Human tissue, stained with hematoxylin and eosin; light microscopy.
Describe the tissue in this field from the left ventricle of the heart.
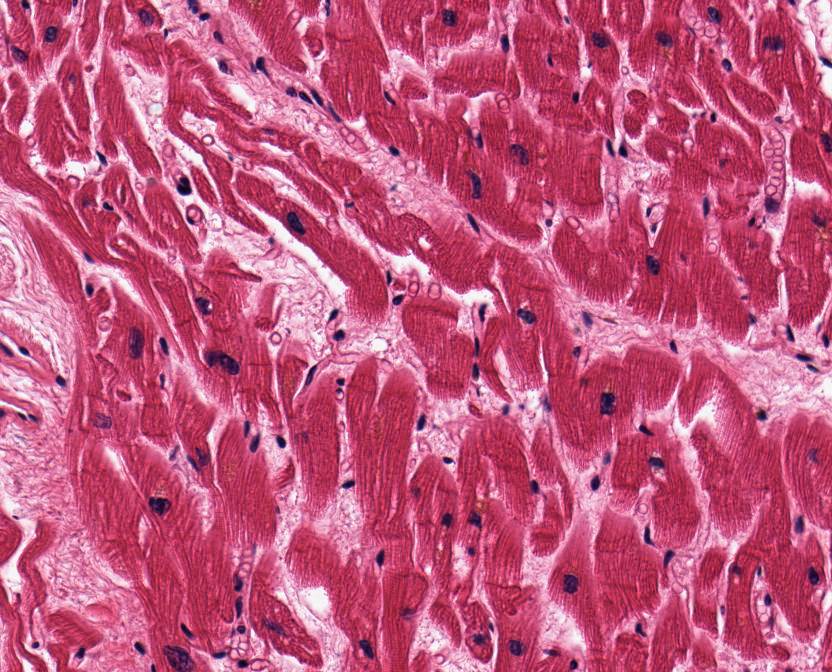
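Look first at the muscle fibres: each has a single nucleus lying centrally within it. Between the fibres you'll see pale pink loose connective tissue. Along the left edge of the field runs a paler band of wavy fibrous connective tissue. Notice, too, that there are no fat cells anywhere in the field.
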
